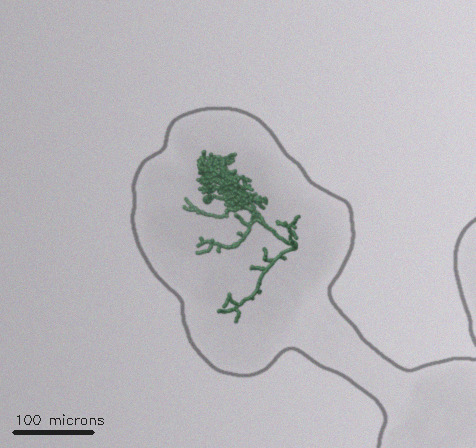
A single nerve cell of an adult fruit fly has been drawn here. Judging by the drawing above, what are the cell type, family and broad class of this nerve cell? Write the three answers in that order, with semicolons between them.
IN03B020; hemilineage 03B; nerve-cord intrinsic neuron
